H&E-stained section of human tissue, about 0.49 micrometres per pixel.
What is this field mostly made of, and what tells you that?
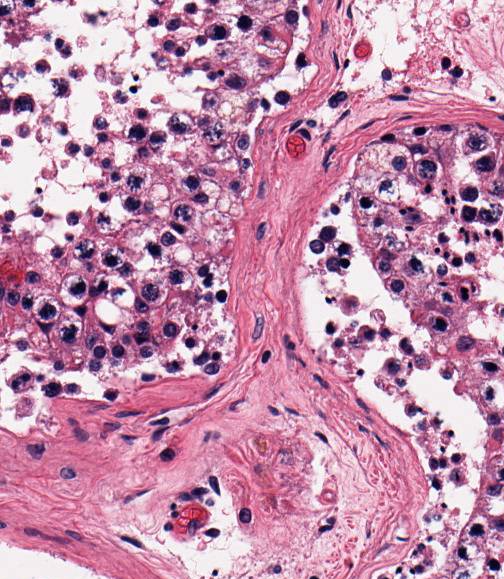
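The structure shown is the seminiferous tubule. A band of pink fibrous stroma runs from the top centre to the bottom, separating cell-filled compartments on either side. These compartments hold many round cells with dark, round nuclei, loosely scattered rather than forming an orderly lining.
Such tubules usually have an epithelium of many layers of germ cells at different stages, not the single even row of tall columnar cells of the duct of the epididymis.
Some cells in the left compartment have pale, vacuolated cytoplasm around a round nucleus. The stromal nuclei are spindle-shaped, lying along wavy pink collagen fibres.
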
